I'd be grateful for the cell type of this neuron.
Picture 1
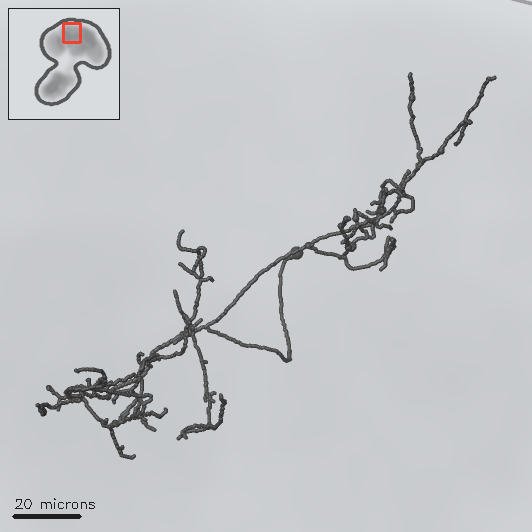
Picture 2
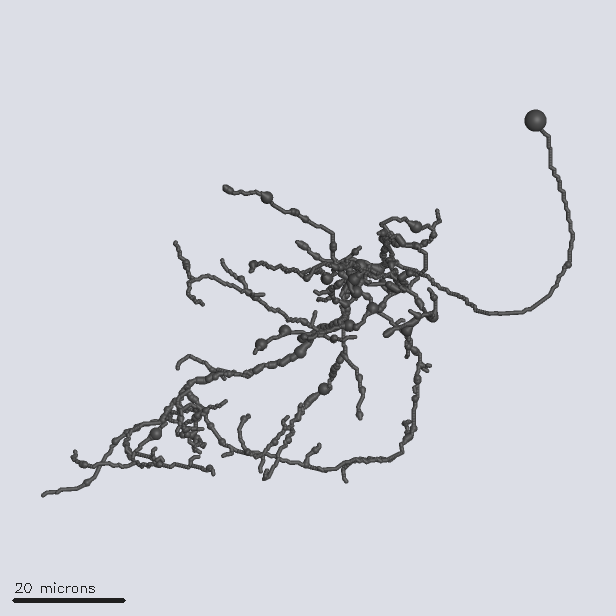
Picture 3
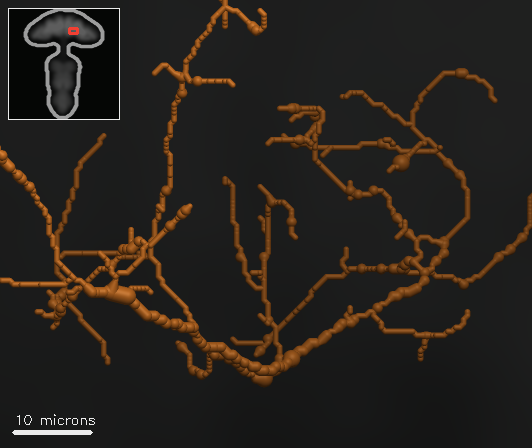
SMP324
